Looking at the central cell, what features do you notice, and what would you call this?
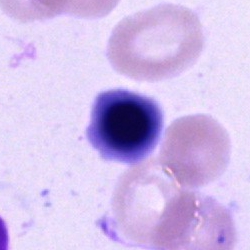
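A small bulge of cytoplasm projects from the left edge of the cell, so notice that first. Then follow the outline: roughly round, though its edges are slightly squared and uneven. The cytoplasm is a deep blue-purple, and you won't see any nucleoli in the nucleus. What you are looking at is an erythroblast.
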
